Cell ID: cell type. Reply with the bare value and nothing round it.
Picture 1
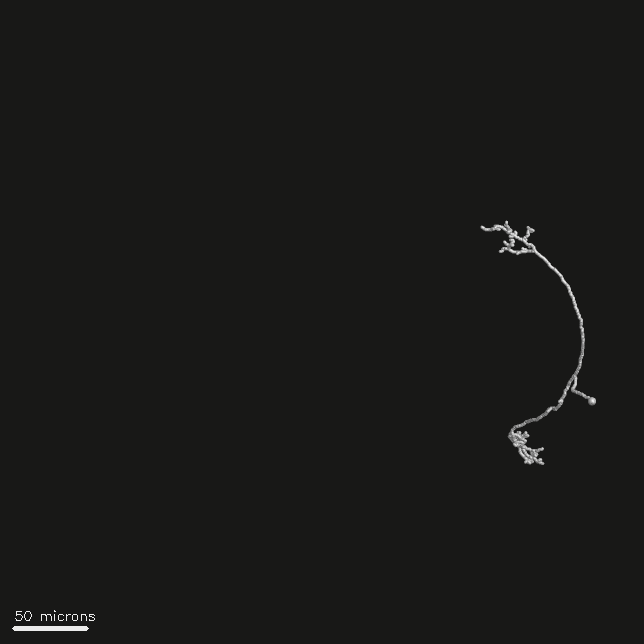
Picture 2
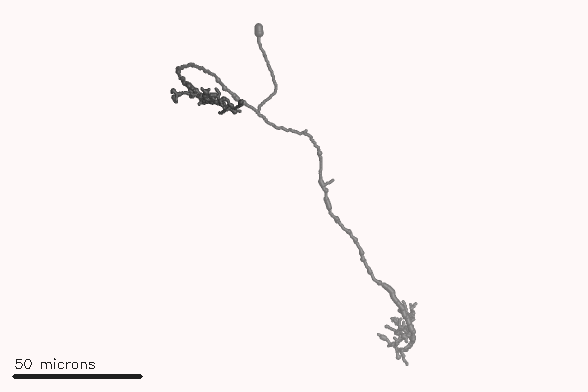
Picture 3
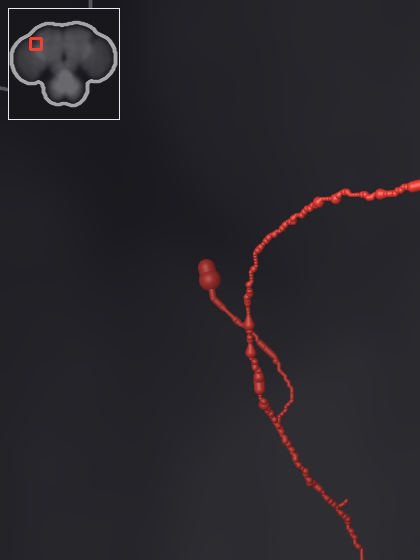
LC10a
